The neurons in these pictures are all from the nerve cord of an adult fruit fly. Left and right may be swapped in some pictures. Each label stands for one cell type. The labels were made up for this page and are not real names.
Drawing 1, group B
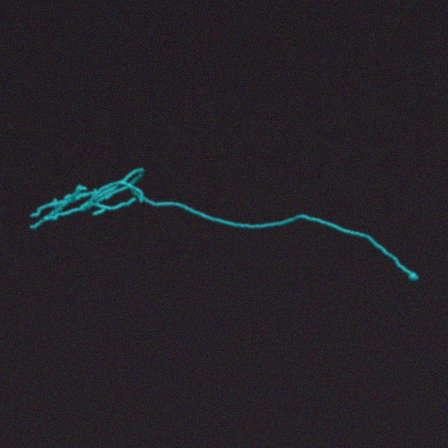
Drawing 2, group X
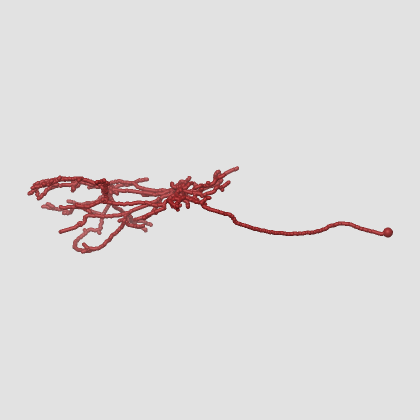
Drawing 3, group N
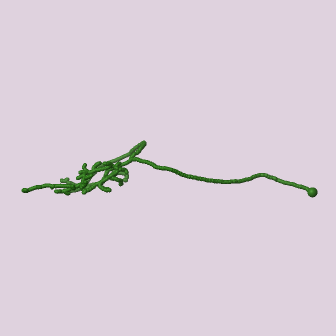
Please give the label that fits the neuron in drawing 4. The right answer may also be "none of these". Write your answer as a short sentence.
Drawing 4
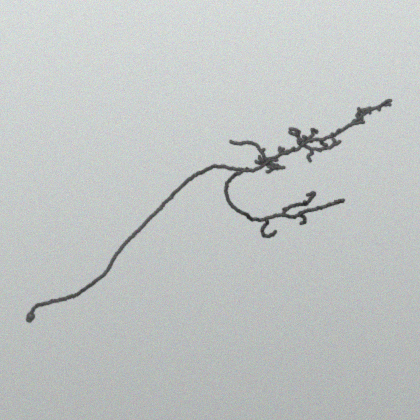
It belongs to group N.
